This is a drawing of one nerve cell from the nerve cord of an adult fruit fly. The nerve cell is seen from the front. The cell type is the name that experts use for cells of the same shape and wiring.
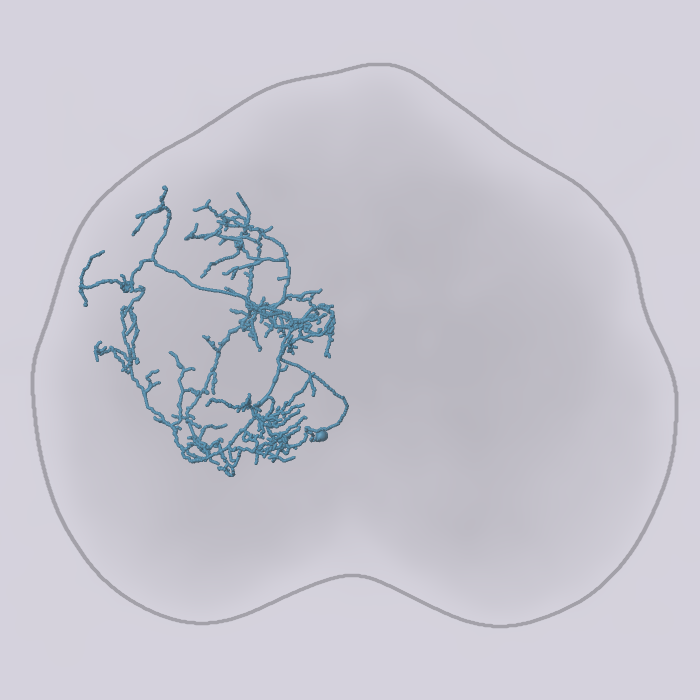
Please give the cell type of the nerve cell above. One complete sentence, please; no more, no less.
Of the cell type IN04B100 is this nerve cell.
